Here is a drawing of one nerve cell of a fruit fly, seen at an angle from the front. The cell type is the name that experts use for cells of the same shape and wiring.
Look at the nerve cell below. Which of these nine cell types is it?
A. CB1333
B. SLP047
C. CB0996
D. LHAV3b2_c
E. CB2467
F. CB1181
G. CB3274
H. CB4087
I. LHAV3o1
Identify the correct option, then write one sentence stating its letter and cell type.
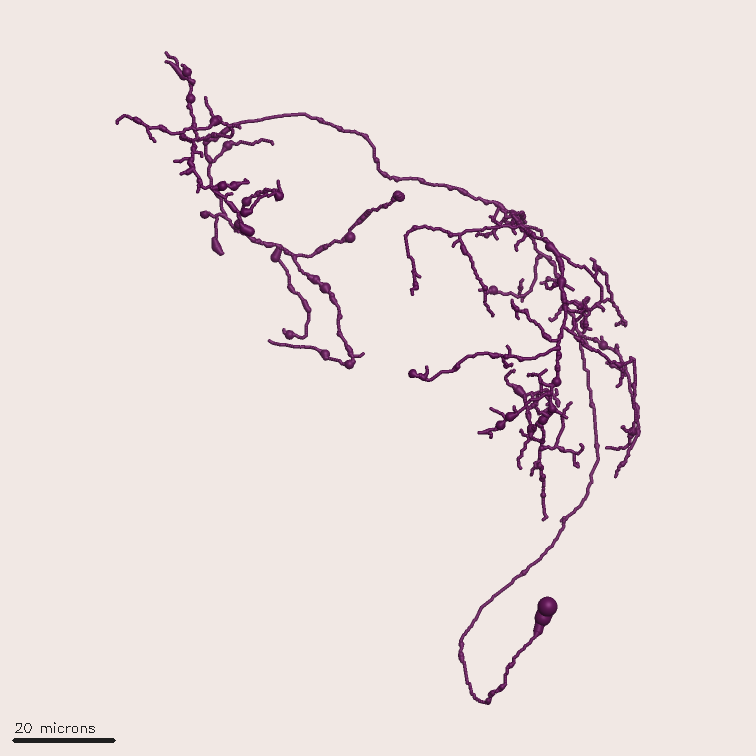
The neuron is typed CB3274, per option G.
